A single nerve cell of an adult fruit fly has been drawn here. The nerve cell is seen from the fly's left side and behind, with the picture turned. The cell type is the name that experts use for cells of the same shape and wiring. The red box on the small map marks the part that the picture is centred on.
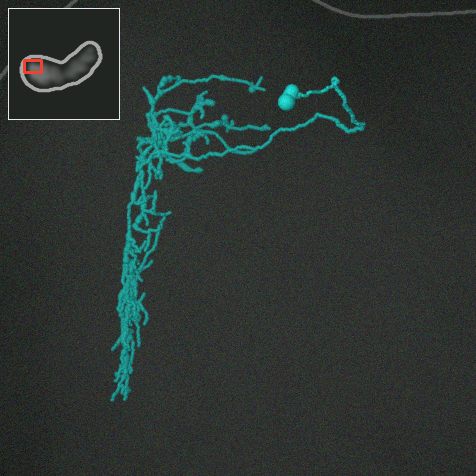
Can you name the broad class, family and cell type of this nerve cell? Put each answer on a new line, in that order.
central-brain intrinsic neuron
hemilineage DL1_dorsal
MBON19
